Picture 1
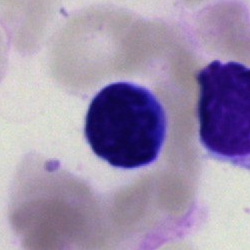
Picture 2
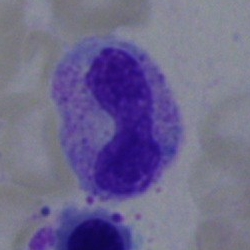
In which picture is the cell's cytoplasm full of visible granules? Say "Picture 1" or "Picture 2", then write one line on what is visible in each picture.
Picture 2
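Picture 1: No granules are visible over or around the nucleus.
Picture 2: Fine pink-purple granules are scattered through the cytoplasm.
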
